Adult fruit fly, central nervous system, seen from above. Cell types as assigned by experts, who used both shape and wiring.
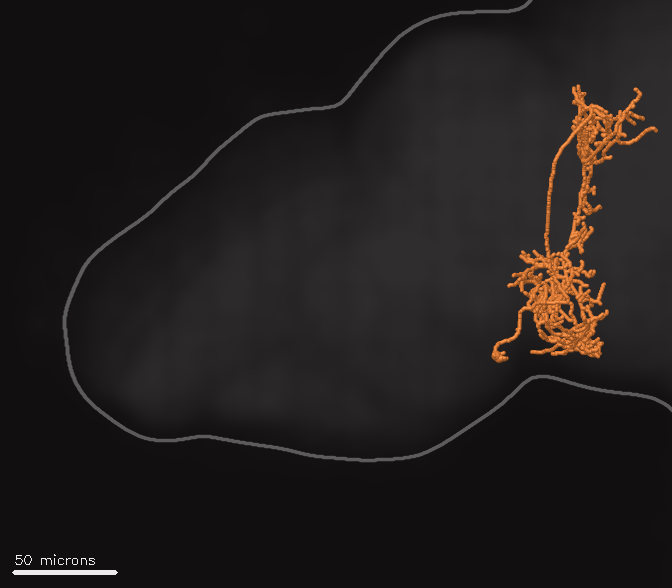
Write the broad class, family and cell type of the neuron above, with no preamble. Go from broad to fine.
central-brain intrinsic neuron; hemilineage DL1_ventral; LAL139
